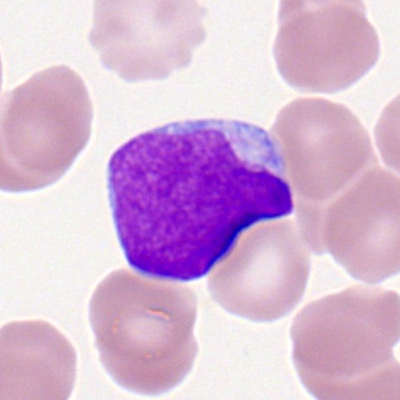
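Myeloblast at the centre of this smear. The outline is angular and irregular rather than round, and I notice the nucleus, a single unlobed mass, follows that outline. It fills most of the cell, so only a scant rim of cytoplasm is left; what little pale blue cytoplasm there is sits mainly at the upper right.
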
